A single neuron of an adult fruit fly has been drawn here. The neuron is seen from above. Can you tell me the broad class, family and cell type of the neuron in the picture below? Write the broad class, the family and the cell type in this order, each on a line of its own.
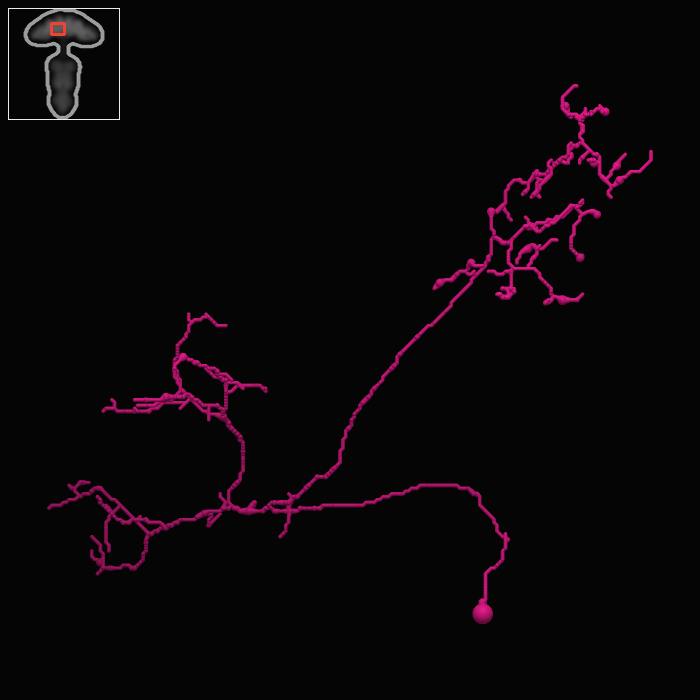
central-brain intrinsic neuron
hemilineage DM3_dorso_lateral
SMP331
